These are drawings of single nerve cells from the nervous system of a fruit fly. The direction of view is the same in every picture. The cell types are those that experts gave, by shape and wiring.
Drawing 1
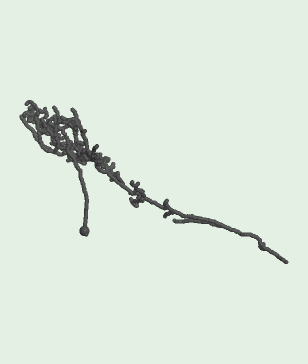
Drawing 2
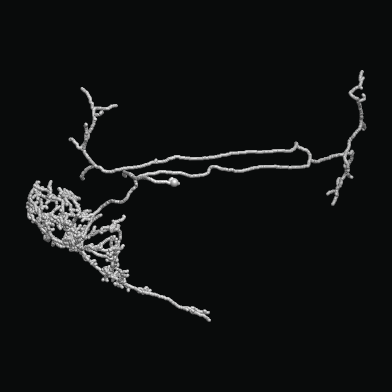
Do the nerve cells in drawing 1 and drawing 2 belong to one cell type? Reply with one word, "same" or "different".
different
